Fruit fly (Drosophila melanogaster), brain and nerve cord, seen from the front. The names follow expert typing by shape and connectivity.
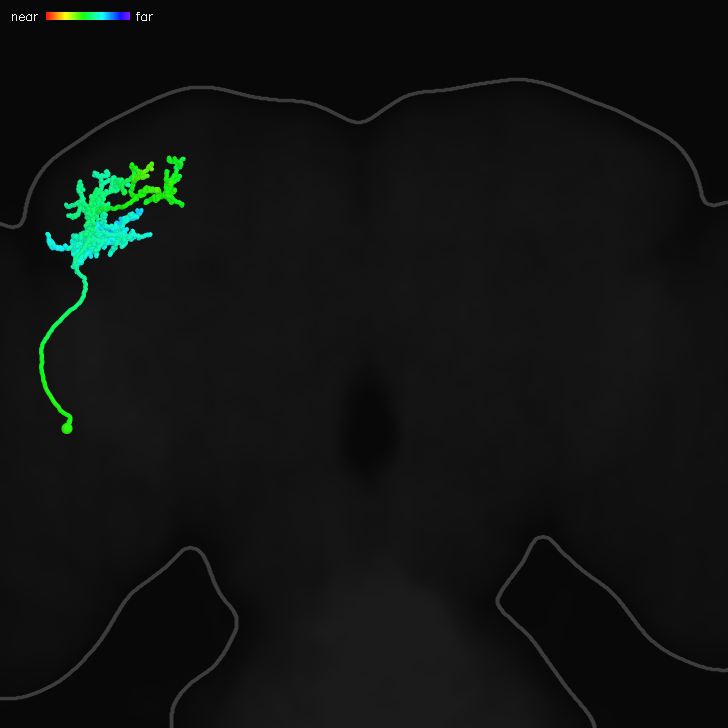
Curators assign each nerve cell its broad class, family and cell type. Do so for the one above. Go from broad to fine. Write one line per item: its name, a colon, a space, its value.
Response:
broad class: central-brain intrinsic neuron
family: hemilineage LHa2
cell type: CB2133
